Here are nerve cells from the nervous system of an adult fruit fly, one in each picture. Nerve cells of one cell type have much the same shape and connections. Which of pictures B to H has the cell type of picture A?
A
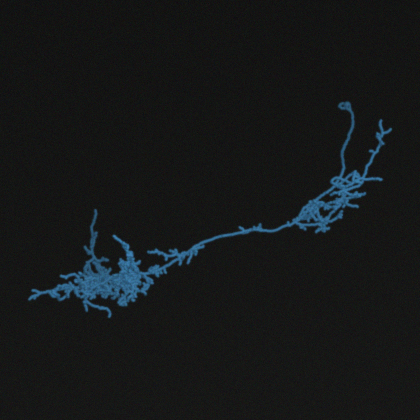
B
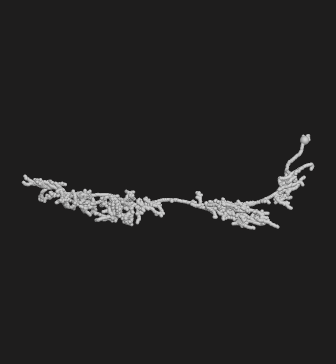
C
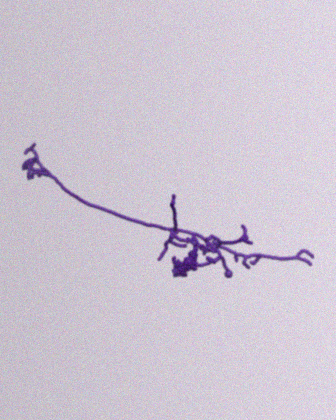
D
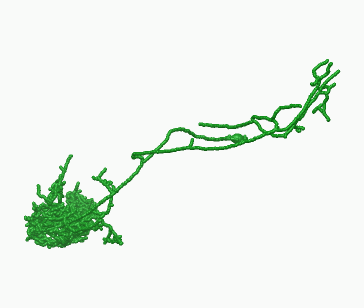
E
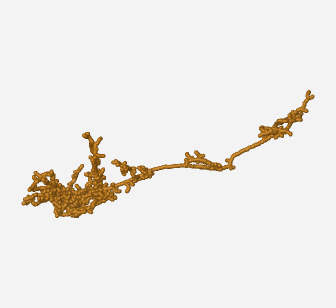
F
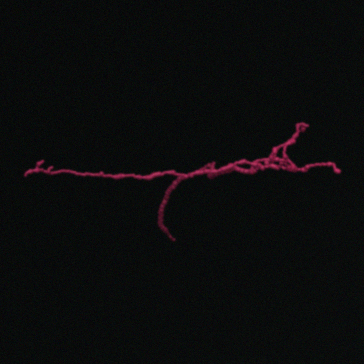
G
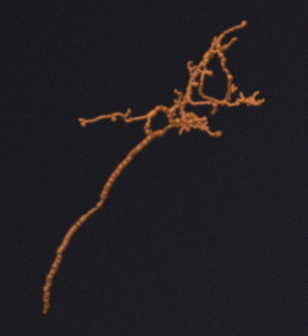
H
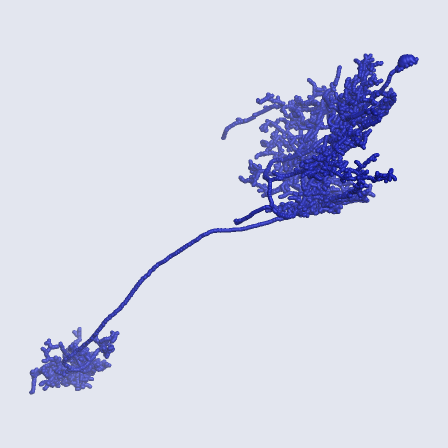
E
